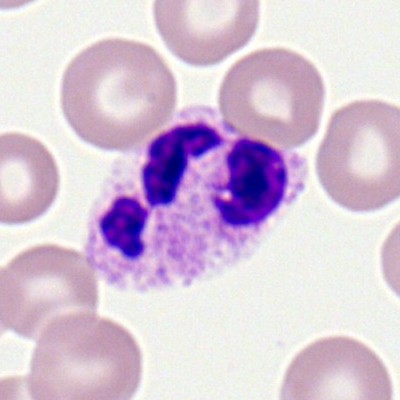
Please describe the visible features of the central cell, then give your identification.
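Looking at the nucleus, I count three separate lobes, and the one on the right side bends into a C shape. The cytoplasm is plentiful and pale pinkish-lilac, and the outline is irregular rather than smoothly round. So this is a segmented neutrophil.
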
